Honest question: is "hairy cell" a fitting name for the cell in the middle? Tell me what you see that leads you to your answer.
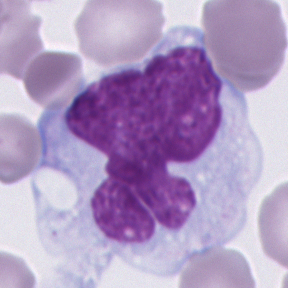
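The outline is irregular, with broad, blunt bulges rather than a smooth circle. A broad rim of abundant, pale greyish blue cytoplasm surrounds the nucleus.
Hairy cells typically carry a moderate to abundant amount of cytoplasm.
On this point alone, hairy cell cannot be excluded. The cytoplasm holds no coarse granules, only a faint, fine dusting.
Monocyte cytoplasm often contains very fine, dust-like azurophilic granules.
This dusting therefore goes with monocyte. One large, clear, round vacuole lies in the cytoplasm at the lower left. In conclusion, the fine dusting favours monocyte, nothing seen belongs to hairy cell alone, and the name hairy cell does not fit: the cell is a monocyte.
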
